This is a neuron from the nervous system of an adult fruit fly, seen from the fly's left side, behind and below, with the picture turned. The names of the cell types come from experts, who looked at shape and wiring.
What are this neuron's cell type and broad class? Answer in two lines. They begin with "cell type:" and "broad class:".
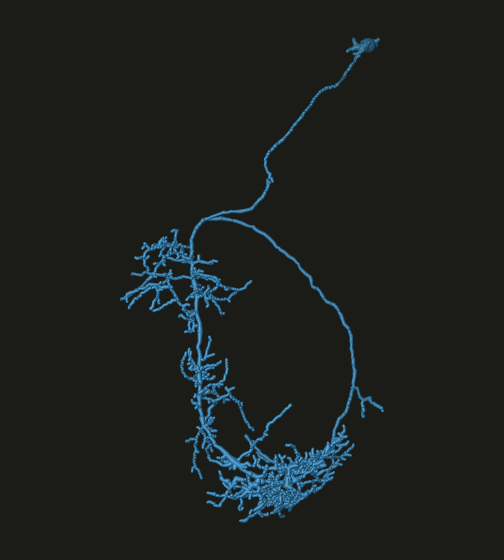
cell type: PS098
broad class: central-brain intrinsic neuron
